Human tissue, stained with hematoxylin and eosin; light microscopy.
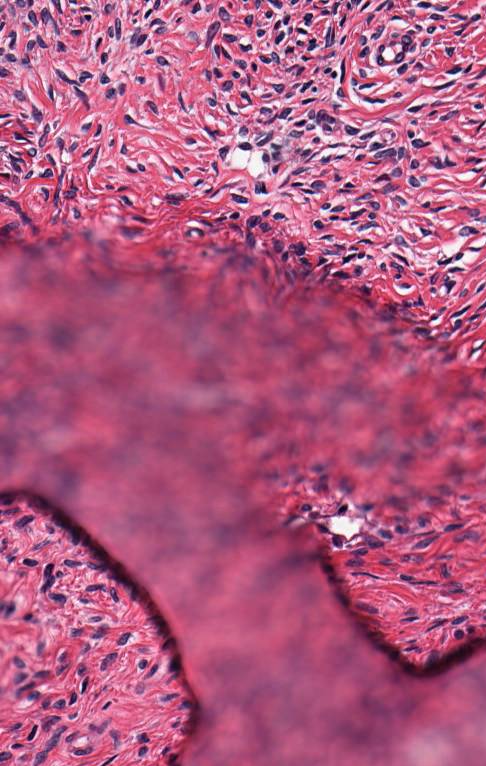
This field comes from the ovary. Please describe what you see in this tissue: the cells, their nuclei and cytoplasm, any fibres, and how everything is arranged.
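Look at the stroma: it consists of many spindle-shaped cells set in pink collagen. In the upper stroma, notice how the collagen fibres are wavy and run in varied directions. Near the upper centre you'll find a few small clear spaces within it. And if you search the whole field, you won't see any fat cells.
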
